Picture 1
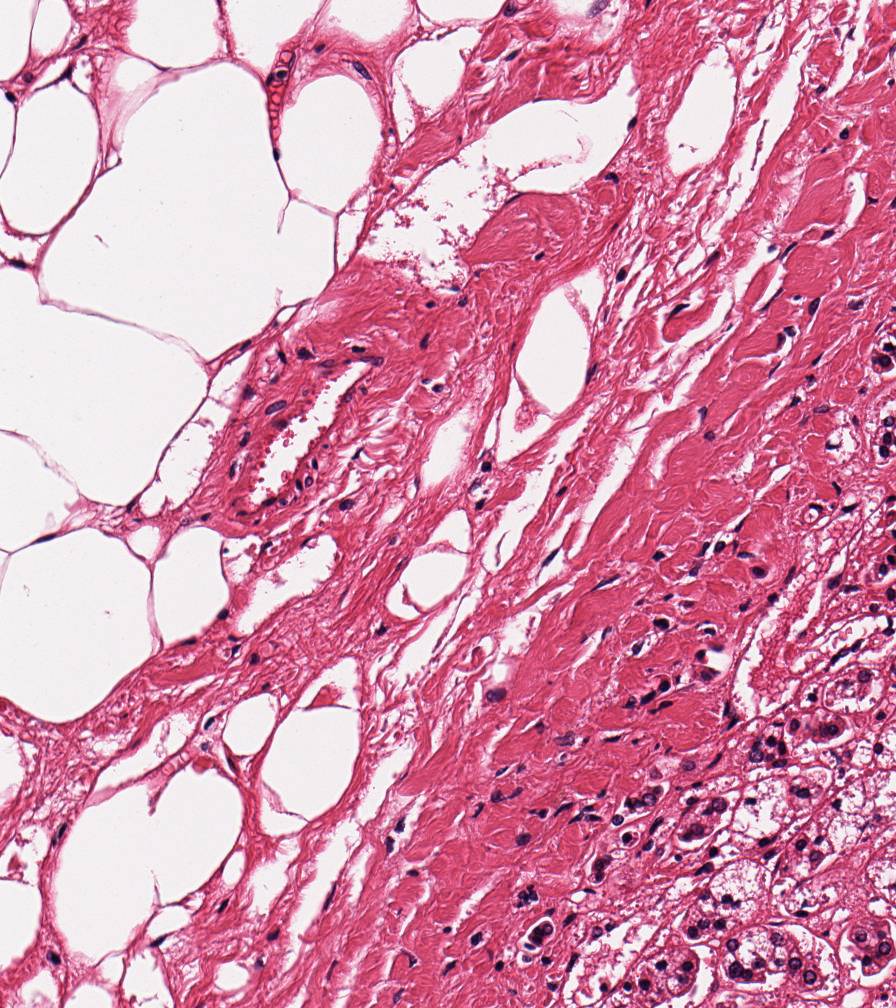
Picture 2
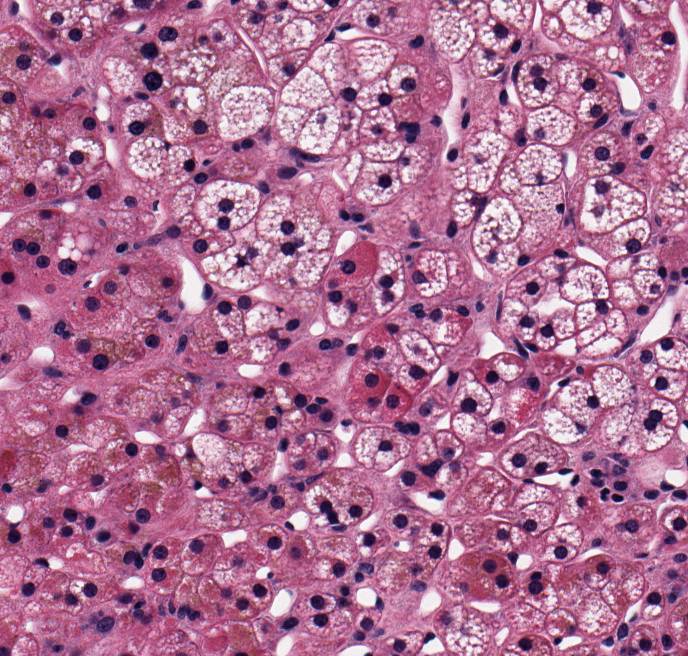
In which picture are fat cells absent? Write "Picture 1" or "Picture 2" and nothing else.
Picture 2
